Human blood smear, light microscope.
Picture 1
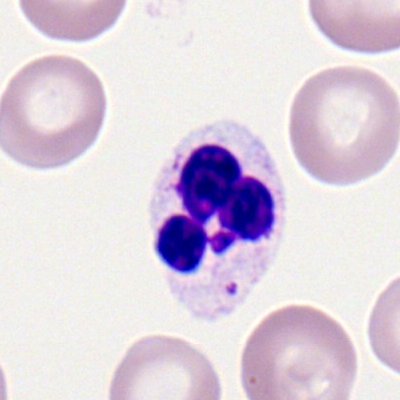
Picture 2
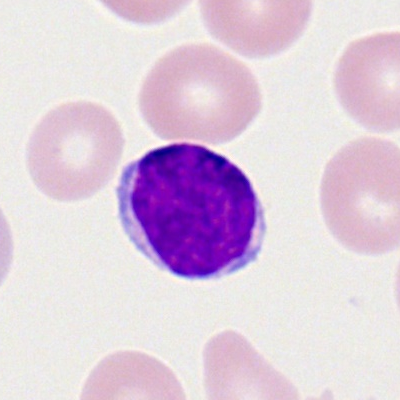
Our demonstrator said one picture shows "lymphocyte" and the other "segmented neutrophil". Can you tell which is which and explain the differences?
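Picture 1 shows a segmented neutrophil; picture 2 shows a lymphocyte. The segmented neutrophil has an oval outline that is taller than it is wide, whereas the lymphocyte is round to slightly oval with a smooth edge. The nucleus of the segmented neutrophil is divided into lobes, while the lymphocyte's chromatin is dark purple and densely clumped. The cytoplasm is pale pinkish-lilac in the segmented neutrophil and pale blue in the lymphocyte. Neither cell shows nucleoli, and neither has vacuoles in its cytoplasm.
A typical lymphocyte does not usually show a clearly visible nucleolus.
No granules are seen in the lymphocyte's cytoplasm.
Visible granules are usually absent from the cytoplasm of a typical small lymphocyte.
Around the segmented neutrophil lie red cells, none of which touches it.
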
